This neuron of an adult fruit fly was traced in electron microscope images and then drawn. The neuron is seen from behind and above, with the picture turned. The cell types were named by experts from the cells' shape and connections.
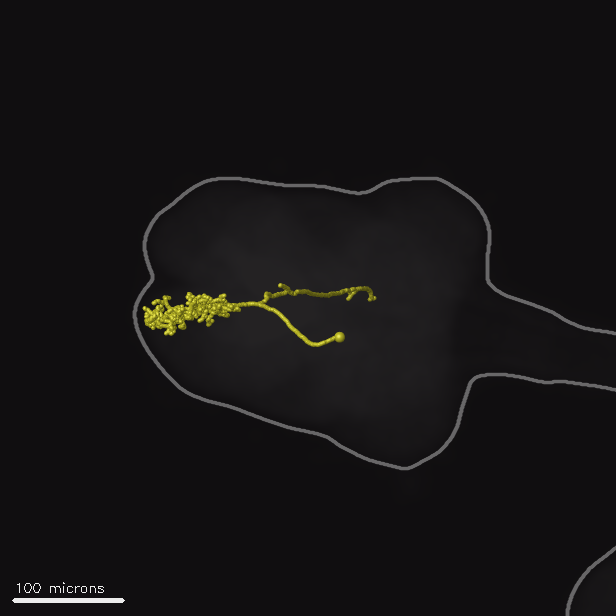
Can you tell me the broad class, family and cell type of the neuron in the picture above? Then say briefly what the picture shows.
Its broad class is nerve-cord intrinsic neuron. Its family is hemilineage 23B. The cell type is IN23B054. The cell body can be seen in the middle of the picture. From left to right in the picture it spans about 200 microns.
